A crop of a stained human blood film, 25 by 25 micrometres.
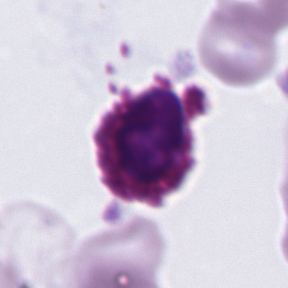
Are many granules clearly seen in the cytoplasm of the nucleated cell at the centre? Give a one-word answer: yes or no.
Yes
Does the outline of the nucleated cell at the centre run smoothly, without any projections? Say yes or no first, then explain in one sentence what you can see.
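No. The cell's outline is irregular and knobbly, broken by granules bulging at the edge.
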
